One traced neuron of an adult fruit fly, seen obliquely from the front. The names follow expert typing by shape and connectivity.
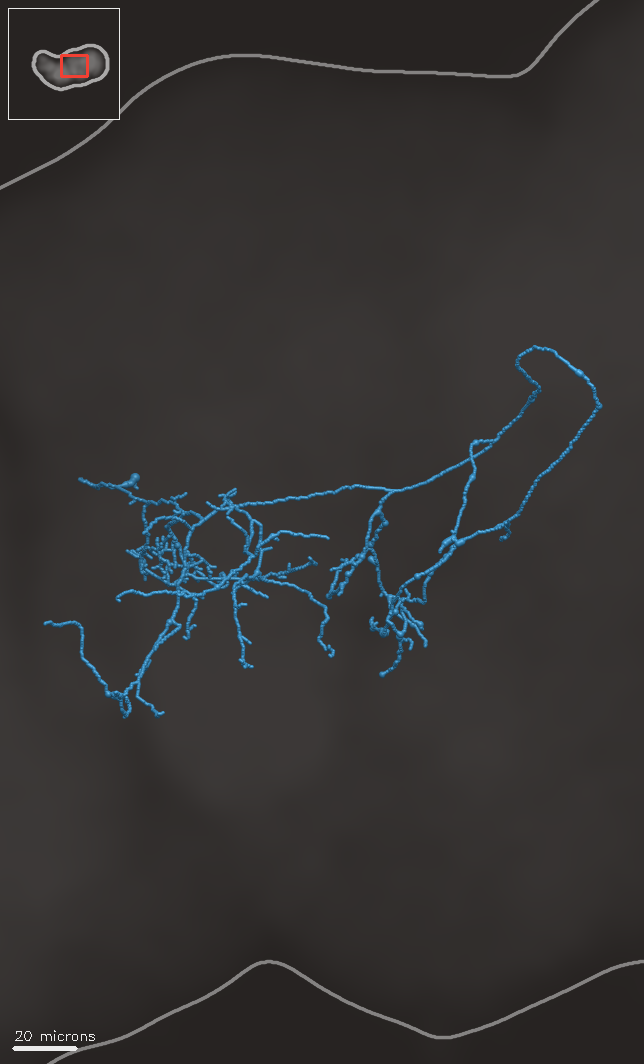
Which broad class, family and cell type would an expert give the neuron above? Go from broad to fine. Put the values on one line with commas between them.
central-brain intrinsic neuron, hemilineage VLPl&p1_posterior, LAL136_b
